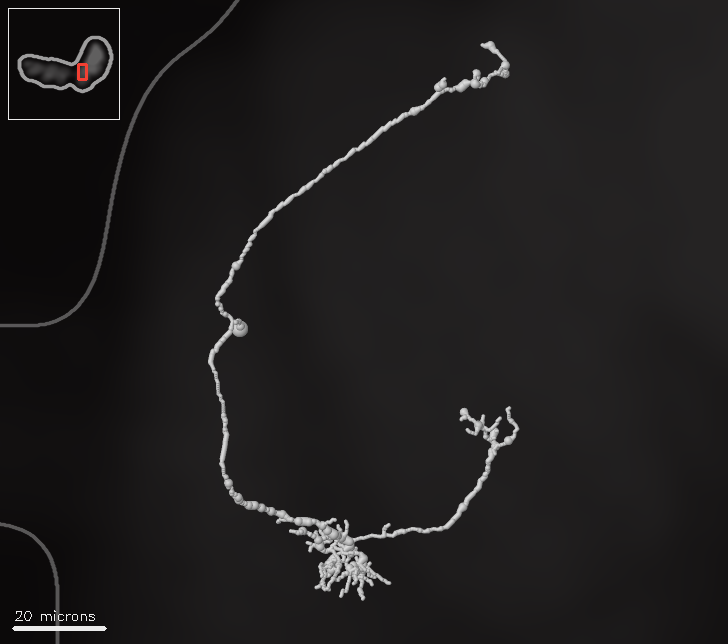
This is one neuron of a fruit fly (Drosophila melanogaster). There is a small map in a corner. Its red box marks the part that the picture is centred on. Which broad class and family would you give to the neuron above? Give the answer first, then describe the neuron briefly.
This is a visual projection neuron. Its family is LLPC. By the scale bar it is about 120 microns tall in this view. In this view it is taller than it is wide.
